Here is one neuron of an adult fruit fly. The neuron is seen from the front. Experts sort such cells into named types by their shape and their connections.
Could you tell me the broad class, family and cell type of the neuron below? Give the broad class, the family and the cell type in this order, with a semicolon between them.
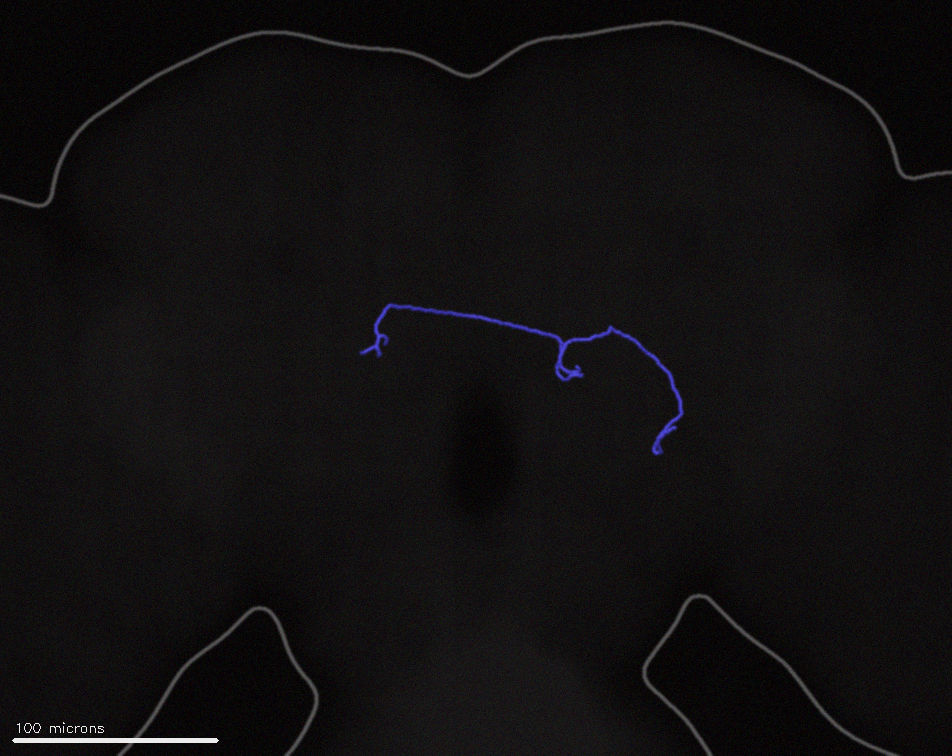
sensory neuron entering the brain; class olfactory; ORN_DA2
